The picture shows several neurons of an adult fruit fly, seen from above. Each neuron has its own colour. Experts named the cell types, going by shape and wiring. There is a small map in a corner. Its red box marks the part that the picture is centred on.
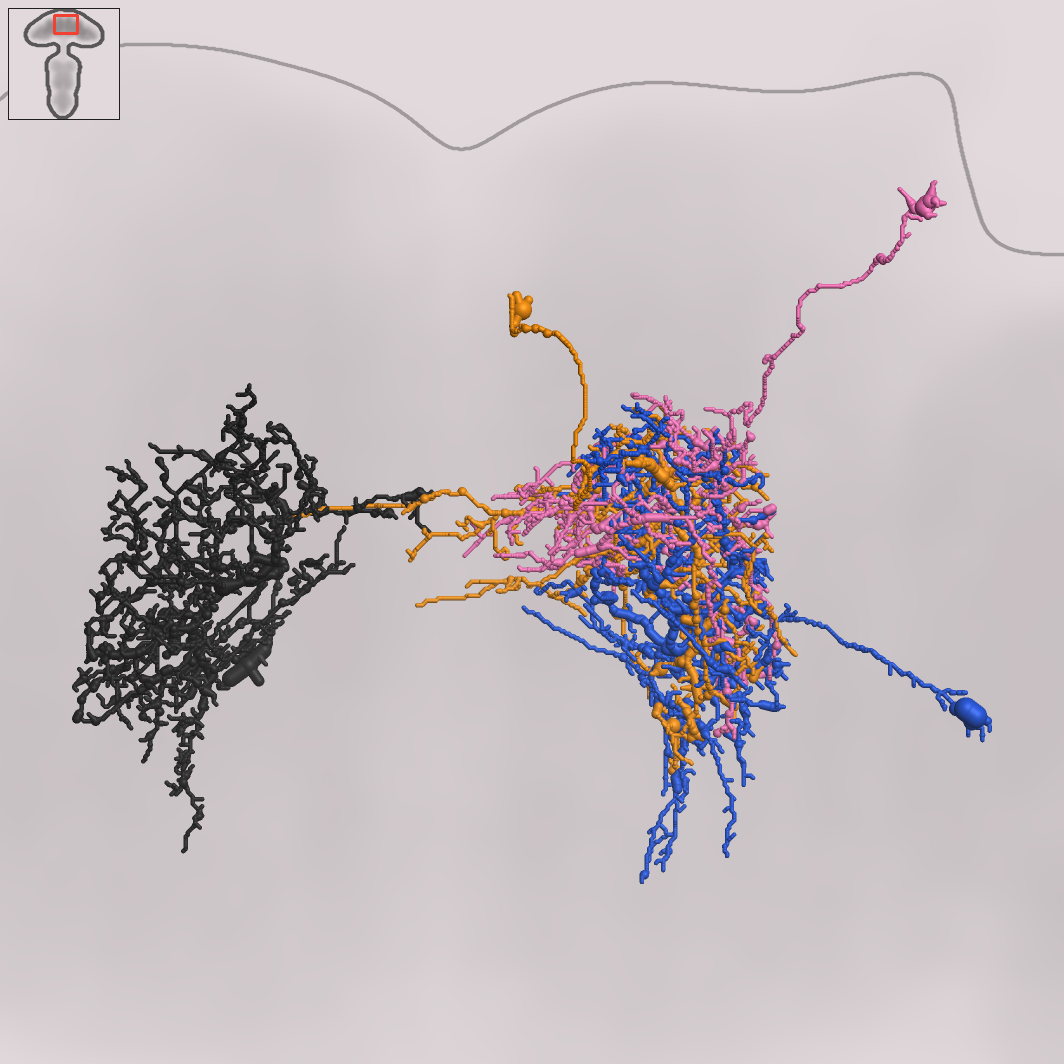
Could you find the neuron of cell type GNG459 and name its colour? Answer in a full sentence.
The colour is orange.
